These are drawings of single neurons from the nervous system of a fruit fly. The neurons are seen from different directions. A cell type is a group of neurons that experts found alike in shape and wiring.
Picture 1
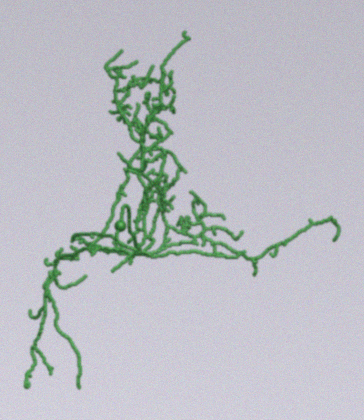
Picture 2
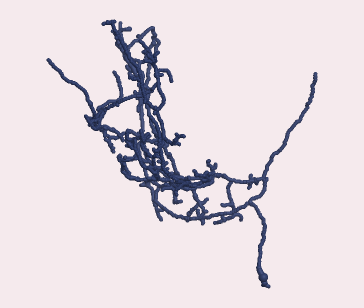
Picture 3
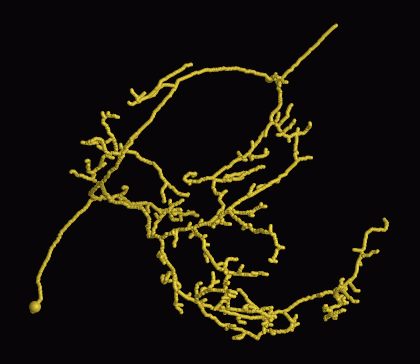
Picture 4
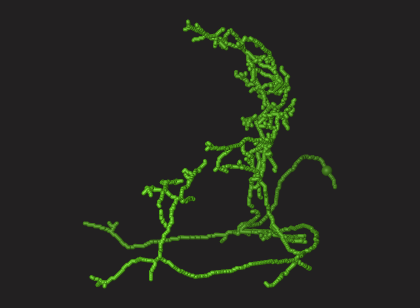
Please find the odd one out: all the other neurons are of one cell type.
1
